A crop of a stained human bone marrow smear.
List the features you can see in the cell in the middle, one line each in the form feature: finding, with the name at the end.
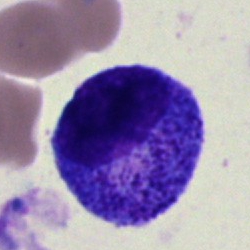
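Outline: round and smooth.
Nucleus: off-centre, toward the upper left.
Nucleoli: none to be seen.
Cytoplasm: crowded with coarse dark purple granules.
Name: promyelocyte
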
